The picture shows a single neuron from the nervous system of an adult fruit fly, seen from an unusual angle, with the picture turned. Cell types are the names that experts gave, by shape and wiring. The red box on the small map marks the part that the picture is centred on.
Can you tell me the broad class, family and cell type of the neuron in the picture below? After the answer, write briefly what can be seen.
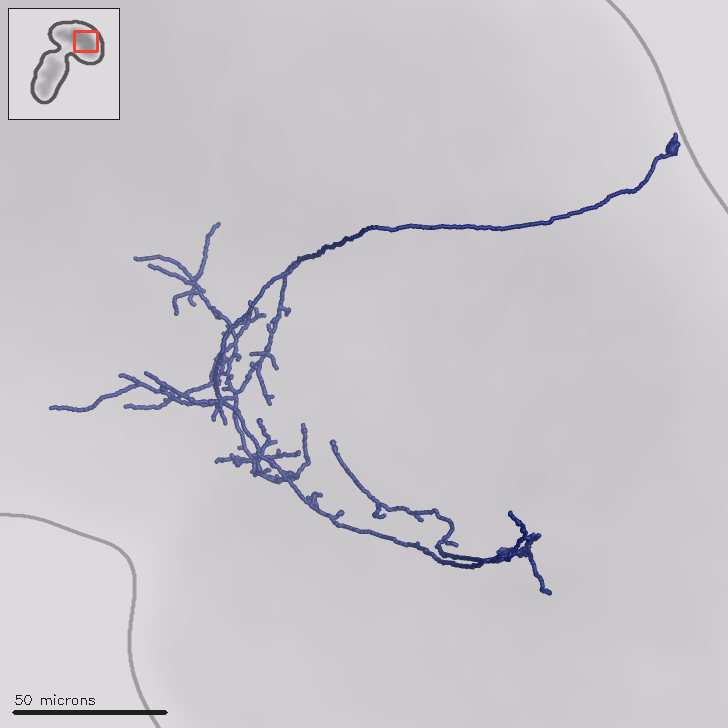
It is a central-brain intrinsic neuron. The family is hemilineage WEDd1. Its cell type is CB1849. Its cell body lies at the upper right of the picture. From left to right in the picture it spans about 200 microns. The picture shows dozens of branch ends.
